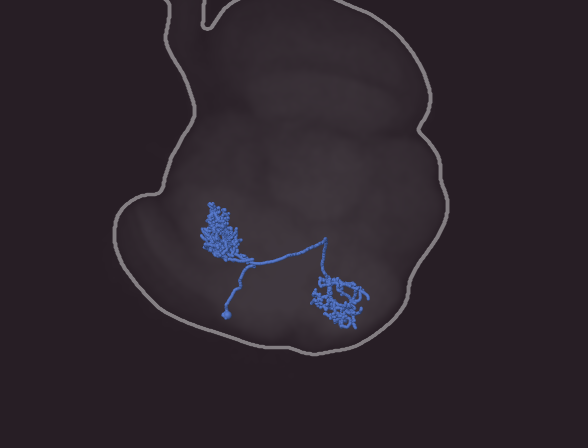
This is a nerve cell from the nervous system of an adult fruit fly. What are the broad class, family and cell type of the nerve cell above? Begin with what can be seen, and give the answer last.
In this view it is wider than it is tall. It is a central-brain intrinsic neuron. The family is hemilineage ALl1_ventral. Its cell type is SLP235.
